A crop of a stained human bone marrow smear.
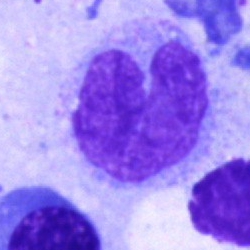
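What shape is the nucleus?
Kidney or heart shaped; a deep notch enters from the top.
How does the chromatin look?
Moderately condensed, mottled, lighter patches among darker purple.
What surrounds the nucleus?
A moderate rim of pale lilac-blue cytoplasm.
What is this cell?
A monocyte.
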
